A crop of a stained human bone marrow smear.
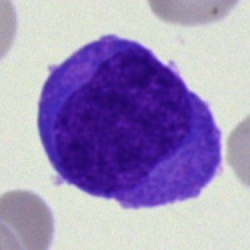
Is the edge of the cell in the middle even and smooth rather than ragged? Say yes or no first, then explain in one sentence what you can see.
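No. A few tiny blebs stick out from the cell surface.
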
